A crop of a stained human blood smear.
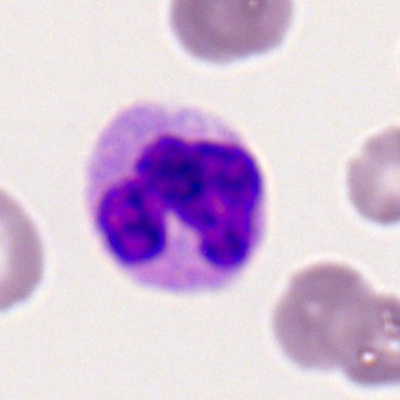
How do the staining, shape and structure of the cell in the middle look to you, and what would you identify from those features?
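Dark purple chromatin lies in coarse clumps. No nucleoli are visible within the nucleus. The cytoplasm is pale pink-lilac and contains no coarse orange-red granules. The cell is a segmented neutrophil.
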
